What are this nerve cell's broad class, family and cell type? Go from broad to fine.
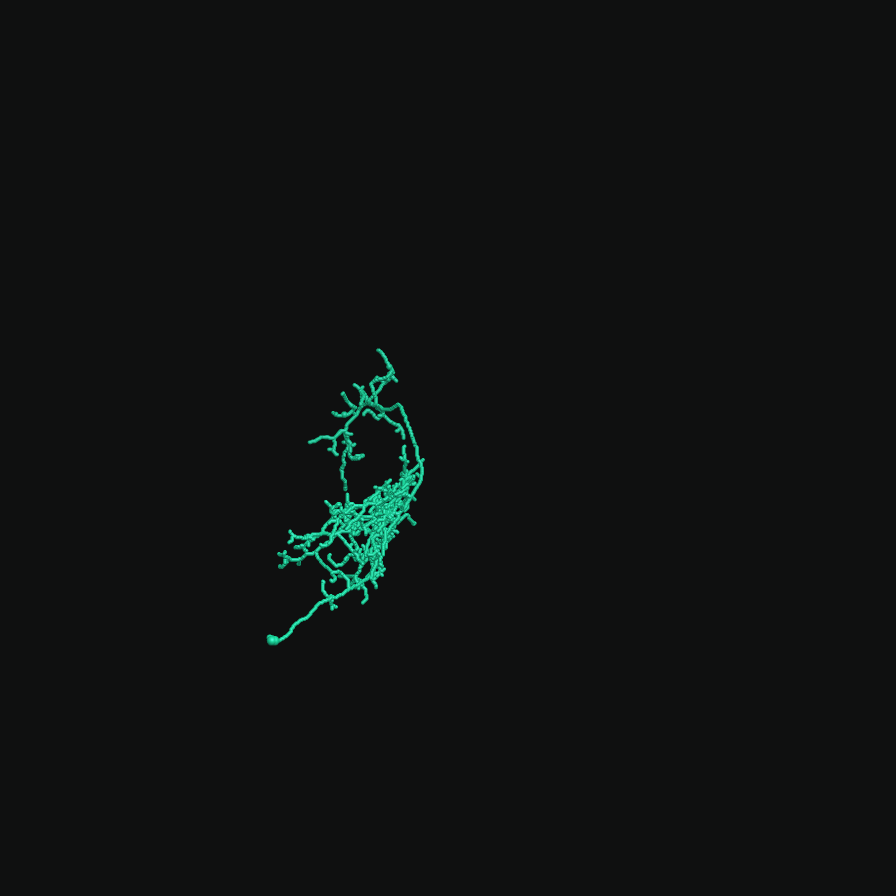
central-brain intrinsic neuron; hemilineage VESa1; CB3323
